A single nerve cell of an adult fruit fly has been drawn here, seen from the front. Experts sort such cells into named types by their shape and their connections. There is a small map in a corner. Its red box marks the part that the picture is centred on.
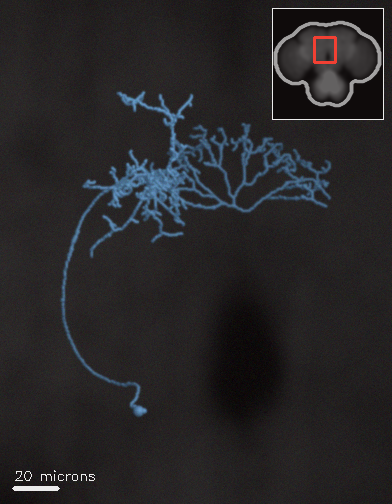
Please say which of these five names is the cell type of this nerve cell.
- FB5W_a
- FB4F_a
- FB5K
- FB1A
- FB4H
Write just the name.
FB4F_a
